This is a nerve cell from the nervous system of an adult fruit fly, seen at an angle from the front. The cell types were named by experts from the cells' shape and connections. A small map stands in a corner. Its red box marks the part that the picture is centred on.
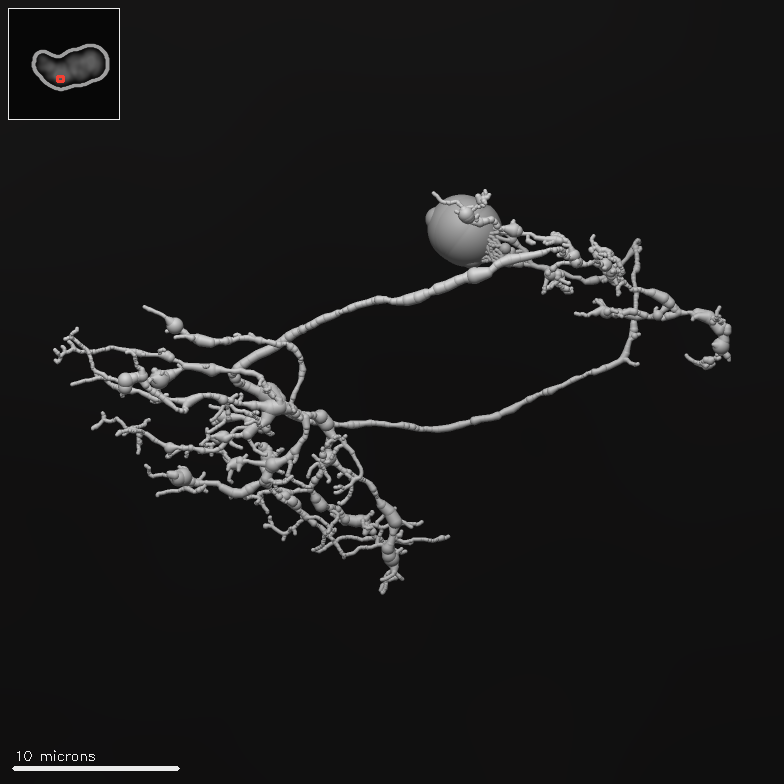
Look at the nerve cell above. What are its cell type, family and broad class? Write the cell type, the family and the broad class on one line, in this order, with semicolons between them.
T4a; T; optic-lobe intrinsic neuron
